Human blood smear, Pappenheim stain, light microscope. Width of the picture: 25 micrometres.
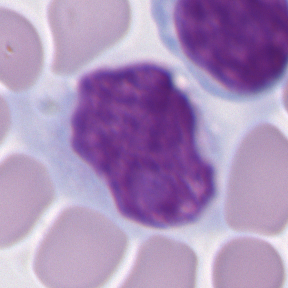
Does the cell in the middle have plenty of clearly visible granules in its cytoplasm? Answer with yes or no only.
No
